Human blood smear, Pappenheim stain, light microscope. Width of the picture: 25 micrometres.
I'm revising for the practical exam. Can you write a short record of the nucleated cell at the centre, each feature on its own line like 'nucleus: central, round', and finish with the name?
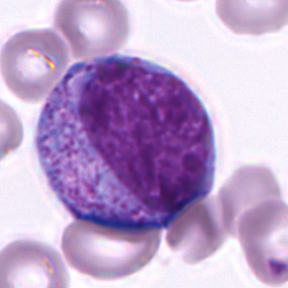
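Outline: round and smooth
Nucleus: off-centre, toward the right side of the cell
Cytoplasm: many fine reddish-purple granules
Edge: a darker blue rim
Name: promyelocyte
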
